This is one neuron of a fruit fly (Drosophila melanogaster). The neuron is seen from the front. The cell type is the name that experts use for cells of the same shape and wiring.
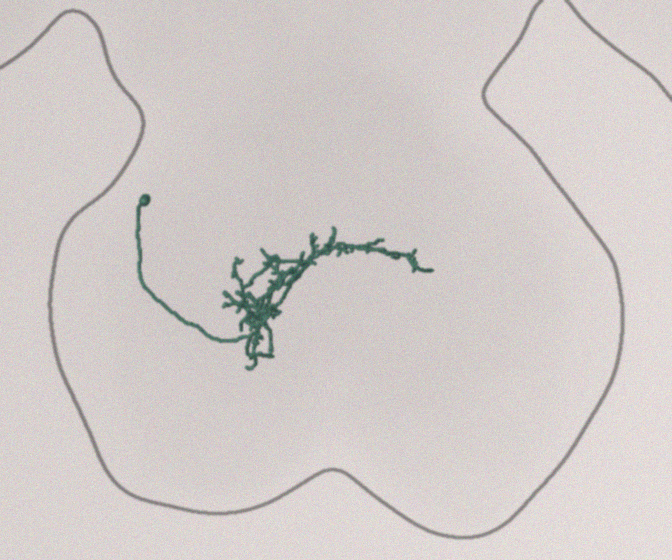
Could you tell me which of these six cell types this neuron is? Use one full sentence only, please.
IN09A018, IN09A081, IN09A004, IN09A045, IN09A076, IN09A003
It is IN09A045 that is the cell type of the neuron.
